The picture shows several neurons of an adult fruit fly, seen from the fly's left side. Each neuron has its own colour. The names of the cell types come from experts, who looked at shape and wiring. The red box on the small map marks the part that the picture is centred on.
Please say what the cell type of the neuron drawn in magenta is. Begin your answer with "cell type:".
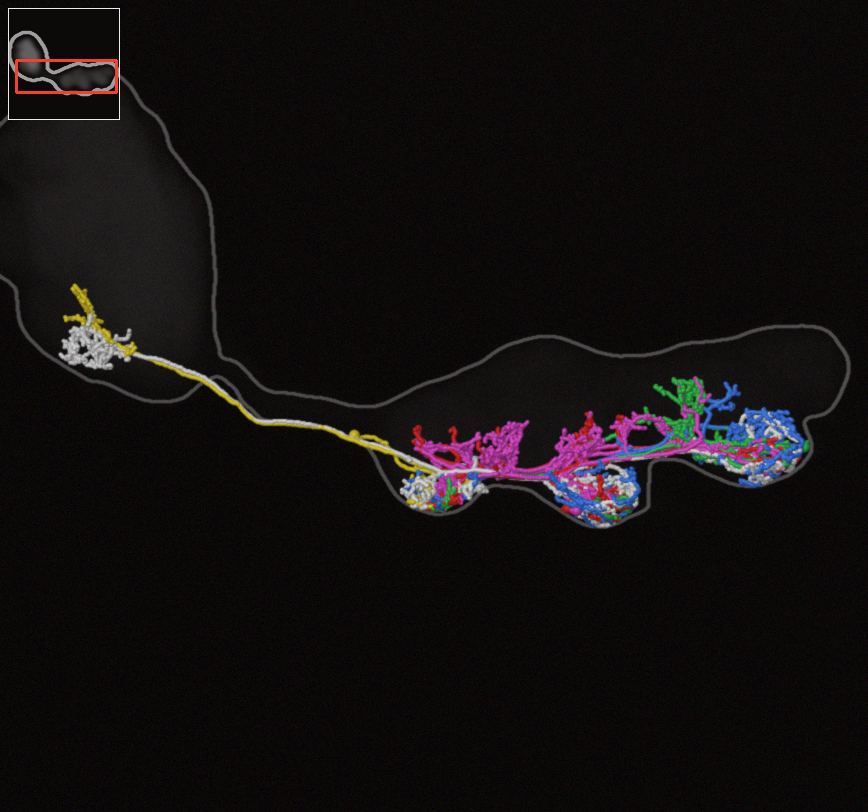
cell type: IN05B022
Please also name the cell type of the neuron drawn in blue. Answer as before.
cell type: IN05B017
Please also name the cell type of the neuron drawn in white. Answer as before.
cell type: AN05B017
